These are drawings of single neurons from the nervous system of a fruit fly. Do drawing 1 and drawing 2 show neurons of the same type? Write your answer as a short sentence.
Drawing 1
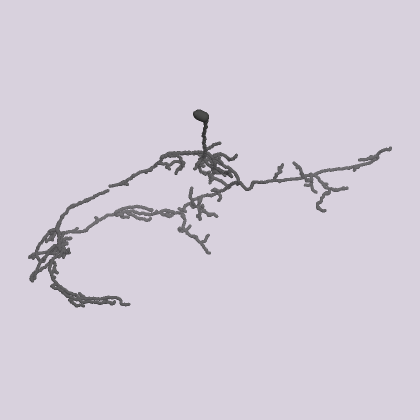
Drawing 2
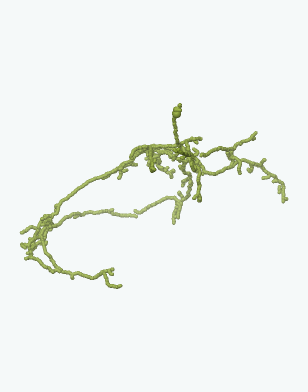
They are of the same cell type.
